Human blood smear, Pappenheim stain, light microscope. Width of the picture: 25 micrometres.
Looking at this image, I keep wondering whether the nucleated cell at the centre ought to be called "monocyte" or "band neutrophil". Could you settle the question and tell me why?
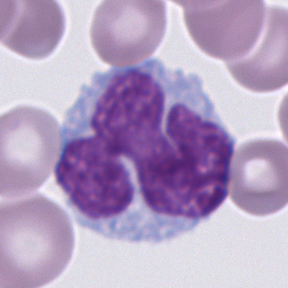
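A monocyte, I'd say, not a band neutrophil. Going over it, the cell is about 16 micrometres across, and the nucleus fills about 70% of its area. I can't make out any nucleoli in that nucleus. The cytoplasm is pale blue, with no coarse orange-red granules in it. And the edge of the cell is slightly irregular and frayed rather than smooth.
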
